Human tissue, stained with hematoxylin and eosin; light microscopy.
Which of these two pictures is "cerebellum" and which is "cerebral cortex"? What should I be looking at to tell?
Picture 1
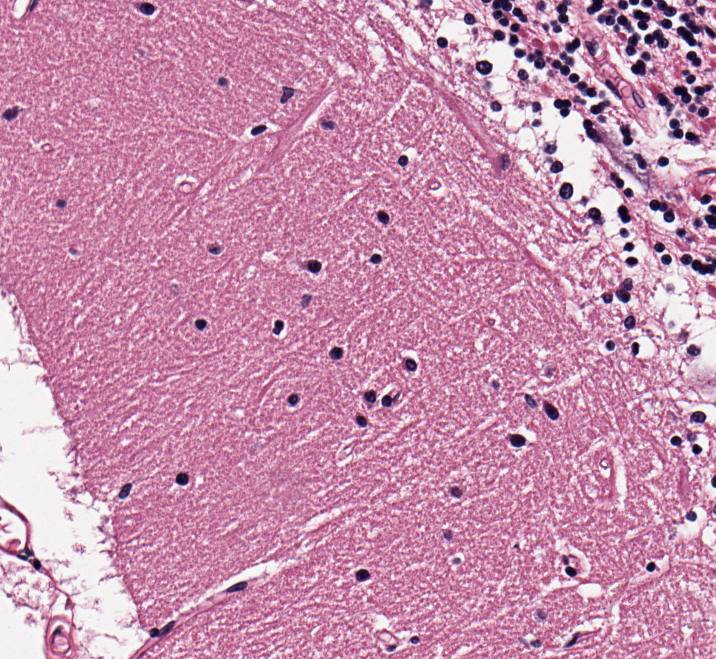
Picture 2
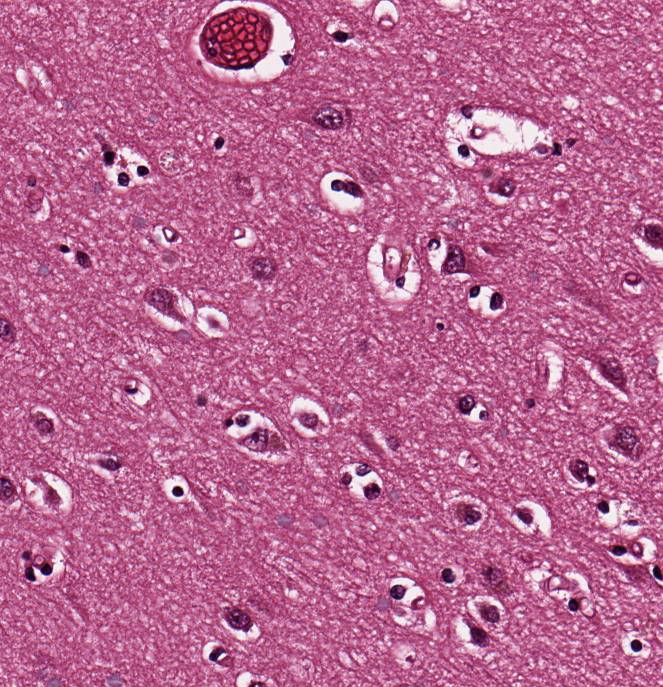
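The cerebellum is shown in picture 1 and the cerebral cortex in picture 2. In the cerebellum, pale pink fibrillary neuropil fills most of the field, and a band of densely packed cells occupies the upper right corner. The cells of that band have small, round, darkly stained nuclei with scant cytoplasm, whereas nuclei in the neuropil are sparse, small and dark, lying singly, several within small clear halos.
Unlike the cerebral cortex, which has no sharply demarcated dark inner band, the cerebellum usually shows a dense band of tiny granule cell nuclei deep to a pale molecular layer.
In the cerebral cortex the background throughout is a finely granular, fibrillary pink matrix, and cells lie singly or in small clusters without forming any epithelium, glands or layers of lining cells. Its larger scattered cells have pale, vesicular nuclei with fine chromatin, some with a visible nucleolus, unlike the small dark nuclei of picture 1. A single cross-cut vessel at the top left is packed with red blood cells.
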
